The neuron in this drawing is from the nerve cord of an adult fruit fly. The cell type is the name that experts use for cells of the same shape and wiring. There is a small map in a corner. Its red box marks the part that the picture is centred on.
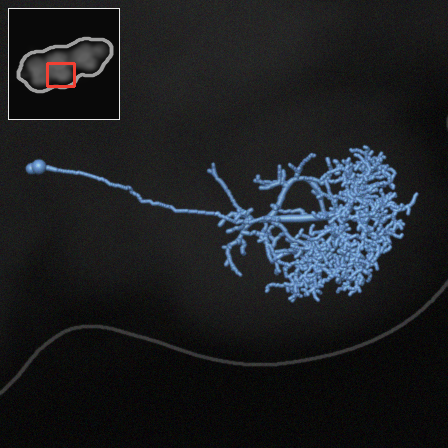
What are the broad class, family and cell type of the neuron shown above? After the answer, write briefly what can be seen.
This is a nerve-cord intrinsic neuron. Its family is hemilineage 13B. Its cell type is IN13B014. Dozens of branch ends can be seen. As drawn here it is more than twice as wide as it is tall.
